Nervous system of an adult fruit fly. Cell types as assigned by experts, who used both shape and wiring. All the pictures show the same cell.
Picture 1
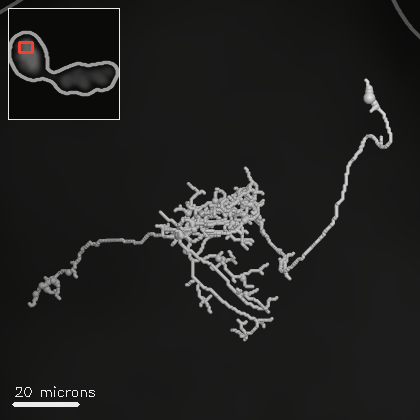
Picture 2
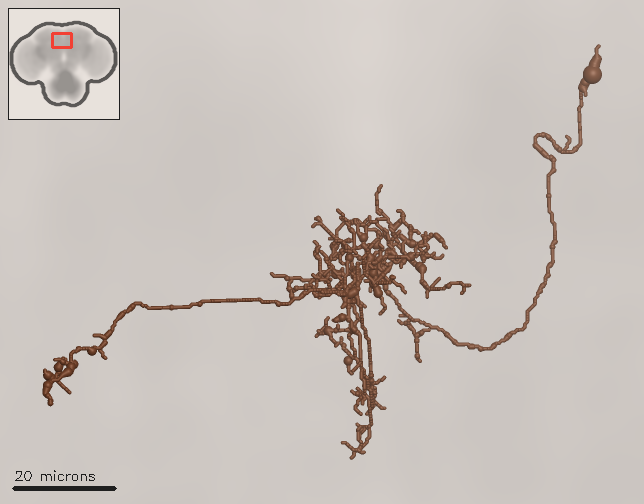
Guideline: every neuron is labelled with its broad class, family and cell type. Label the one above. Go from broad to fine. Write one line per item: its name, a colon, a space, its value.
broad class: central-brain intrinsic neuron
family: class CX
cell type: FC2B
